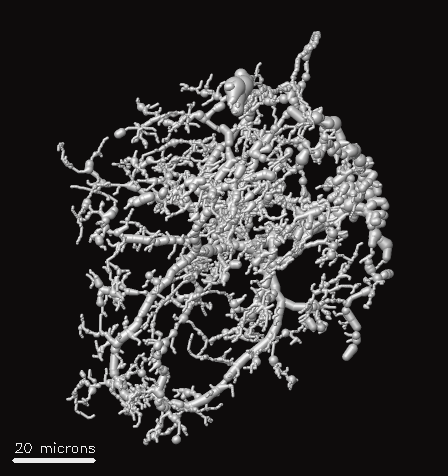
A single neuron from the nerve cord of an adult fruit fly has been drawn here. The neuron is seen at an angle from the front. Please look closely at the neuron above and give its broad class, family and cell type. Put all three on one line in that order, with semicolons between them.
nerve-cord intrinsic neuron; hemilineage 19A; IN19A016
